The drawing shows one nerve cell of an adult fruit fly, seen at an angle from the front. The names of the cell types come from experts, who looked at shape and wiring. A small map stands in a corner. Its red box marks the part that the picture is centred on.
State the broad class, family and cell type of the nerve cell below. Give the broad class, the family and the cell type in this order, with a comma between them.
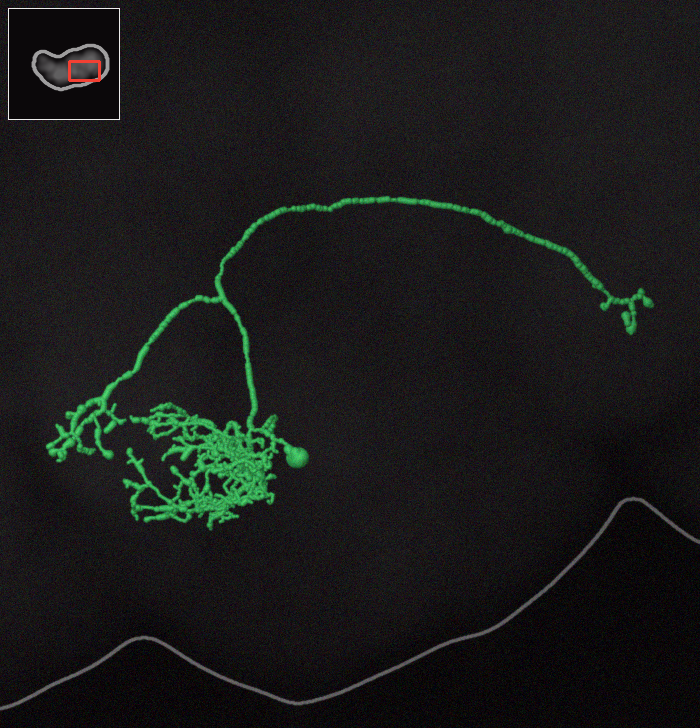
central-brain intrinsic neuron, hemilineage ALl1_ventral, SAD051_a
